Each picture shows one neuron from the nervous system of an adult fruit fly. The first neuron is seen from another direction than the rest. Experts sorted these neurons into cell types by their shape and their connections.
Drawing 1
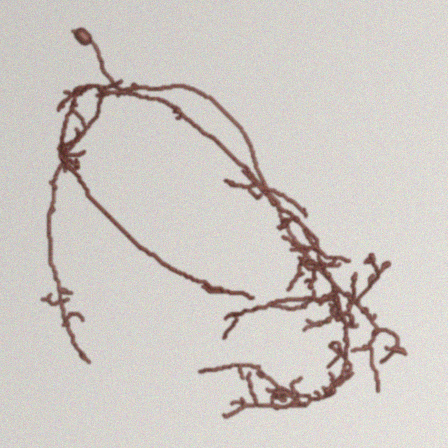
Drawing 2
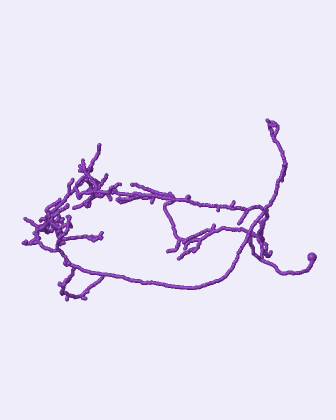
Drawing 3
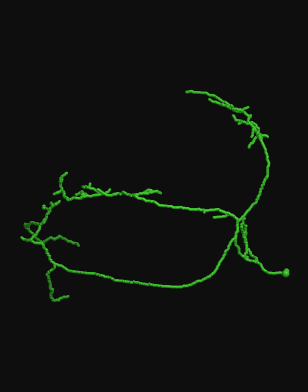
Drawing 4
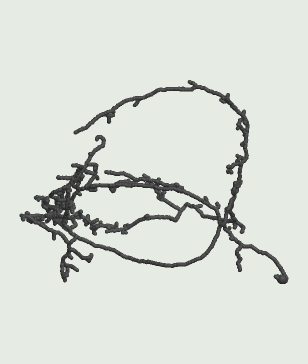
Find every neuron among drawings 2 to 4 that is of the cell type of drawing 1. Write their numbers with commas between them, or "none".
2, 3, 4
